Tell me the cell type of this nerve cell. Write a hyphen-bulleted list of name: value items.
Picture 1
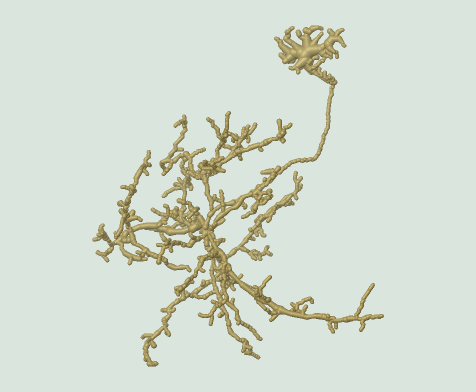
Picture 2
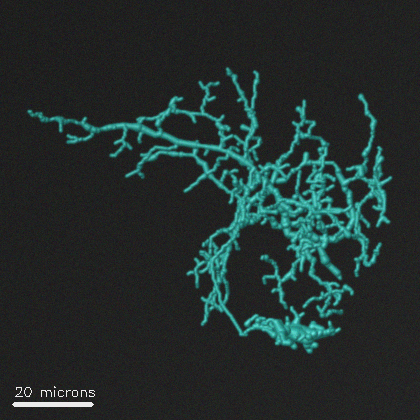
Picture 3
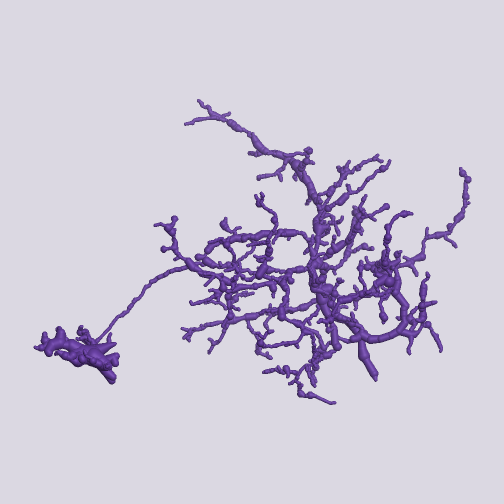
- cell type: INXXX471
